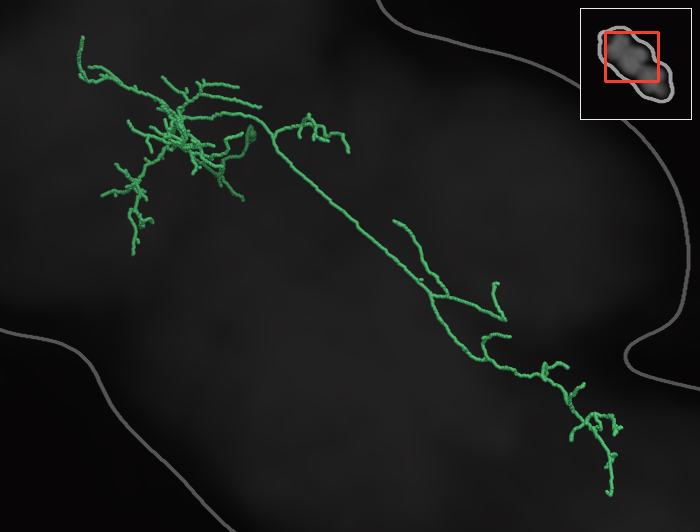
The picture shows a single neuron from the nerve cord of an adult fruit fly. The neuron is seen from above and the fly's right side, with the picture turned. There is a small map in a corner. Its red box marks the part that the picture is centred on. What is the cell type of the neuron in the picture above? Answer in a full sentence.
The cell type is IN06B076.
